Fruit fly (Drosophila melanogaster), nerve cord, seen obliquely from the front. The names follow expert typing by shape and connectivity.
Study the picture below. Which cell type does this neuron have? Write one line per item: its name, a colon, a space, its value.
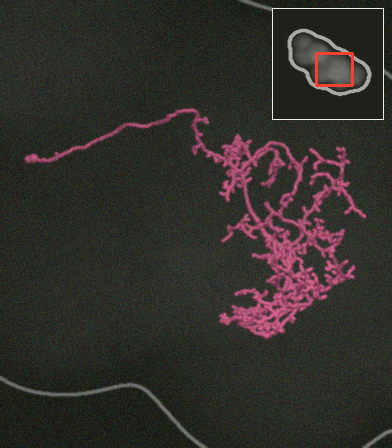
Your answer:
cell type: IN03A033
